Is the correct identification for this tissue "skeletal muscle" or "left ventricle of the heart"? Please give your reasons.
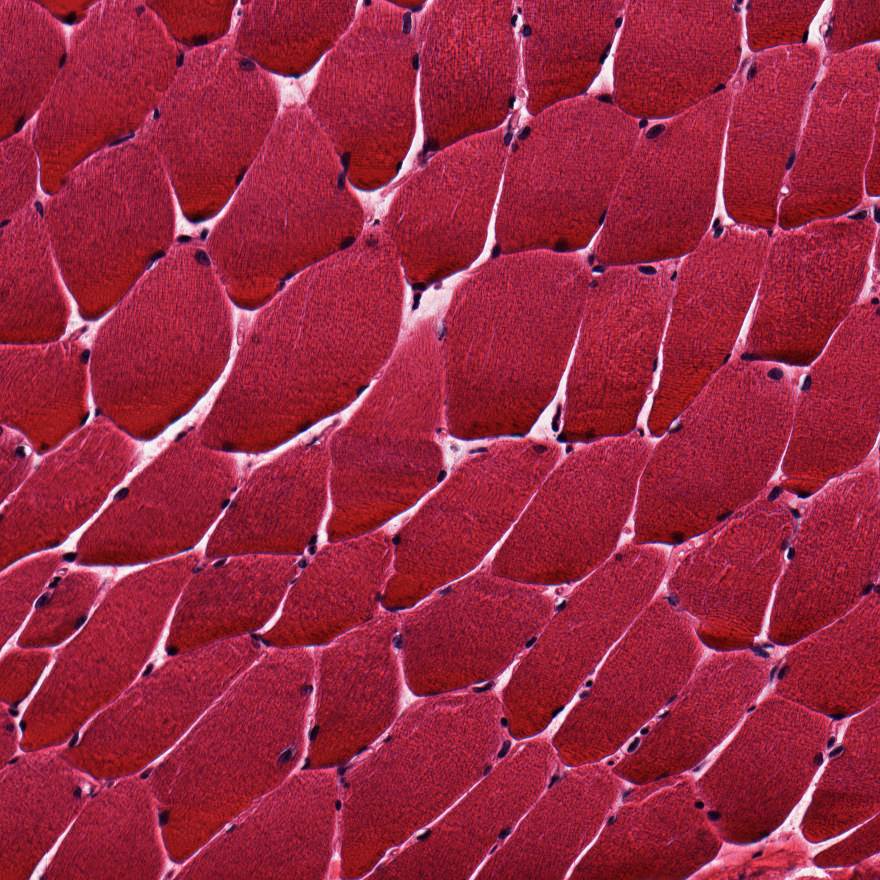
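Skeletal muscle. Deciding point: the small dark nuclei sit at the fibre edges rather than in the centres.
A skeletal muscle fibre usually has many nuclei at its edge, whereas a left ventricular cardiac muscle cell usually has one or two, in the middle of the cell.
Fibres are polygonal with blunt, rounded corners and broadly similar in size. Cytoplasm stains an even deep red across the field.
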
